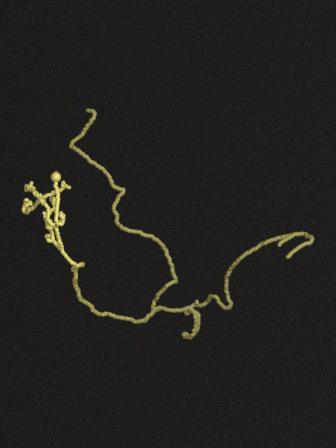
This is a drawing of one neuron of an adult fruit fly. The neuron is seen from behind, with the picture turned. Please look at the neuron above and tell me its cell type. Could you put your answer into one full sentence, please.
As a matter of cell type, the neuron is KCab-s.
